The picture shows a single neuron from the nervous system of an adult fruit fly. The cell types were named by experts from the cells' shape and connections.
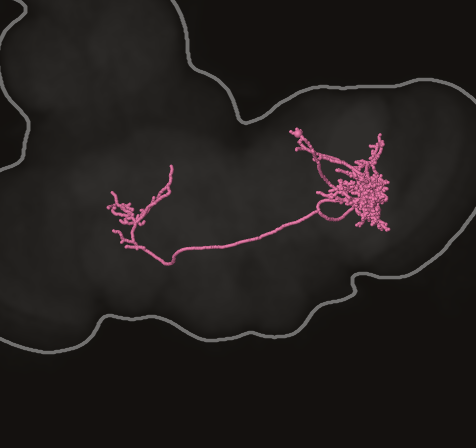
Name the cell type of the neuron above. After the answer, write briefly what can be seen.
It is of cell type AVLP578. This is a central-brain intrinsic neuron. As drawn here it is wider than it is tall.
